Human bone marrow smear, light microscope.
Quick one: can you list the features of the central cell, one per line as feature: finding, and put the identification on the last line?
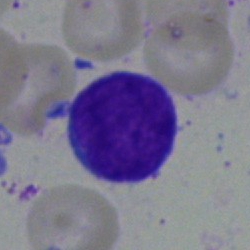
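Outline: round, smooth.
Cytoplasm: scant; at most a very thin rim at the edge.
Granules: none visible.
Left edge: small blue fragment lying against it.
Name: lymphocyte.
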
